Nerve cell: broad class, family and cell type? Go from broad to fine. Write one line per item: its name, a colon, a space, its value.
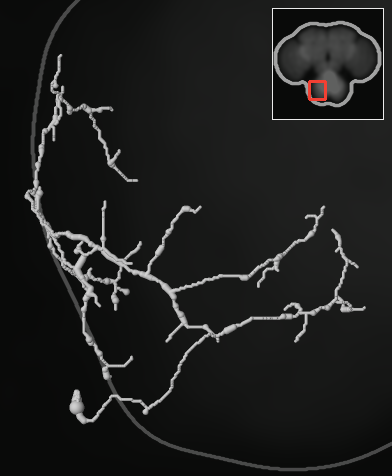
broad class: nerve-cord intrinsic neuron
family: hemilineage 13A
cell type: IN13A061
